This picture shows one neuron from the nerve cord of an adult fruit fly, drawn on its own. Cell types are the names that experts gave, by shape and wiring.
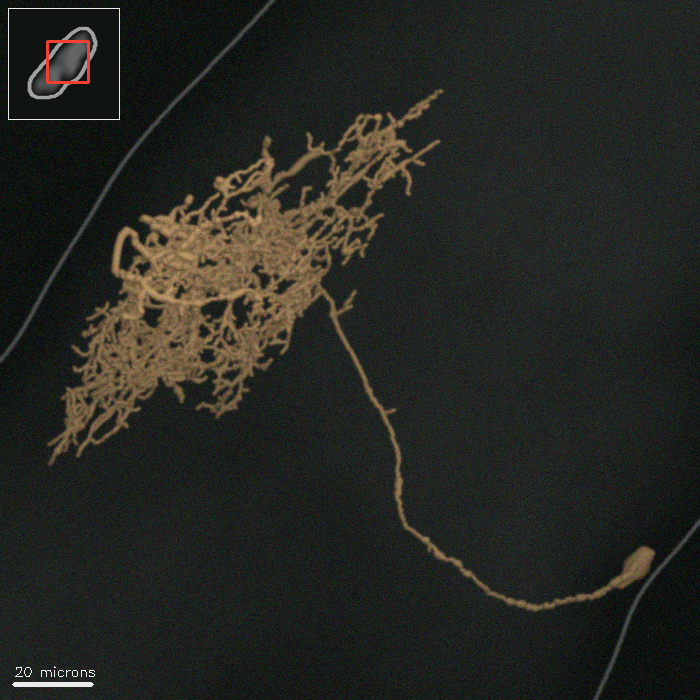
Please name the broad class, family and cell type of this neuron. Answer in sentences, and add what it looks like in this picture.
Its broad class is nerve-cord intrinsic neuron. Its family is hemilineage 06A. It is of cell type IN06A002. From left to right in the picture it spans about 160 microns. The picture shows more than a hundred branch ends.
